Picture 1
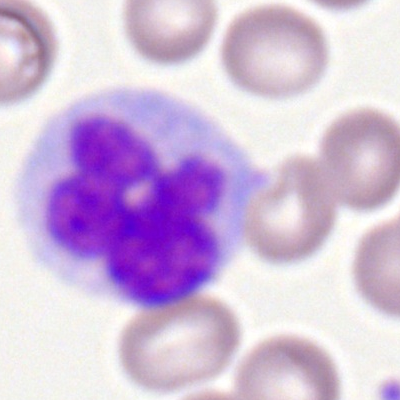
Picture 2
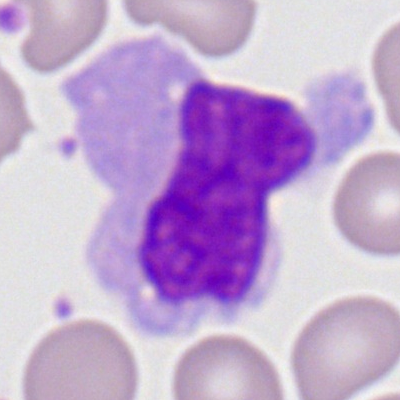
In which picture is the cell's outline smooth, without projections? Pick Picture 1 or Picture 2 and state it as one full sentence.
The smooth outline belongs to the cell in picture 1.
